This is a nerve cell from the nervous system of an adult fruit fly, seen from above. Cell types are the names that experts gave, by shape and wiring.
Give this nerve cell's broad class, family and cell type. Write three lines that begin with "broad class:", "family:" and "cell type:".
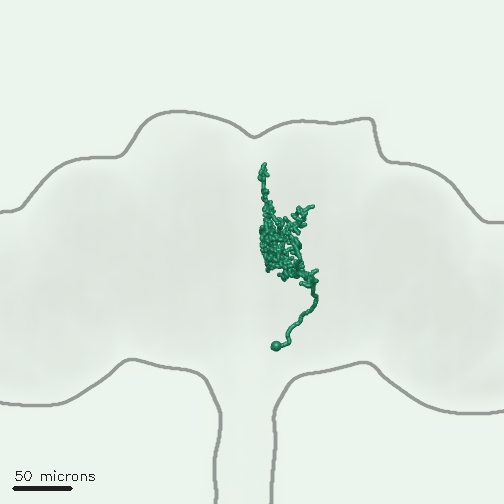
broad class: central-brain intrinsic neuron
family: hemilineage DM4_dorsal
cell type: SMP401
